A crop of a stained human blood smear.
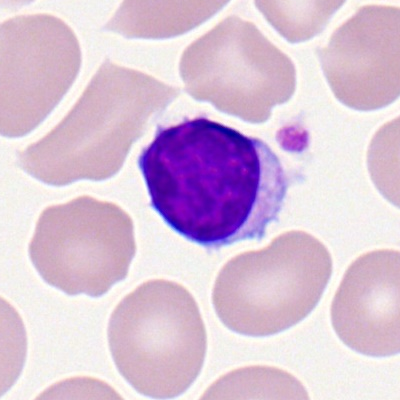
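Lymphocyte, the cell in the middle of this stained blood smear. Look closely at the nucleus: no nucleoli are visible in it. The cytoplasm is a pale greyish-blue, and you won't find distinct granules in it. Along the right side, the edge of the cytoplasm is ragged, with fine small projections.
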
